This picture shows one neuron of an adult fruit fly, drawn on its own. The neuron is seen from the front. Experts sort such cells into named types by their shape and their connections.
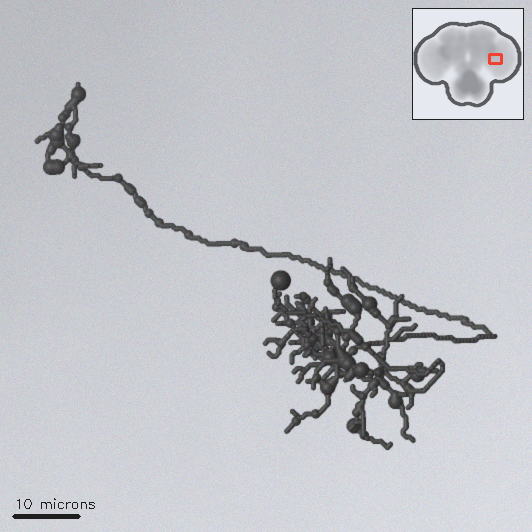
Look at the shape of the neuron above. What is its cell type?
Tm6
